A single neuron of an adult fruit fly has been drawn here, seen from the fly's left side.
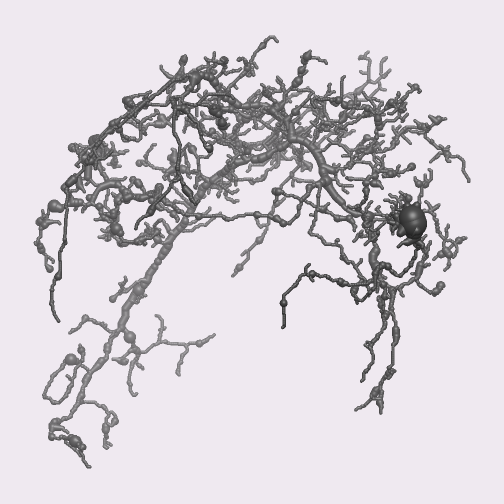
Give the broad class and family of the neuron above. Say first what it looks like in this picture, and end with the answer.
The cell body is on the right of the picture. The picture shows more than a hundred branch ends. Its broad class is nerve-cord intrinsic neuron. Its family is hemilineage 20A.22A.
